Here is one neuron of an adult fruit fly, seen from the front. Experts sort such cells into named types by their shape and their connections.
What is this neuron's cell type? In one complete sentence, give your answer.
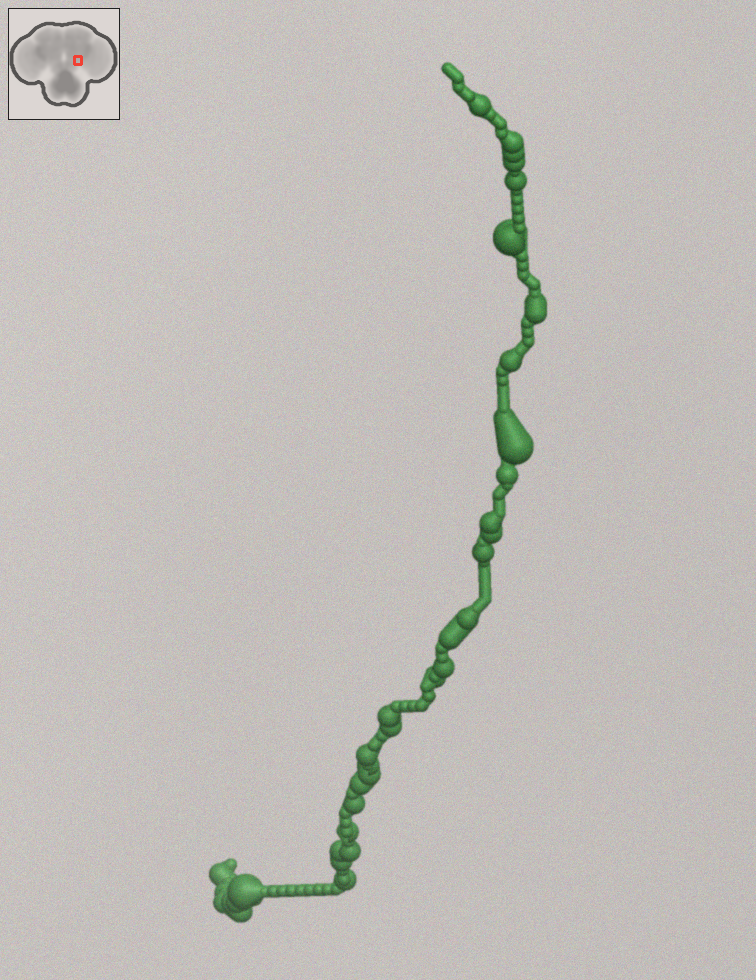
Under the cell type JO-B1_b falls this neuron.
